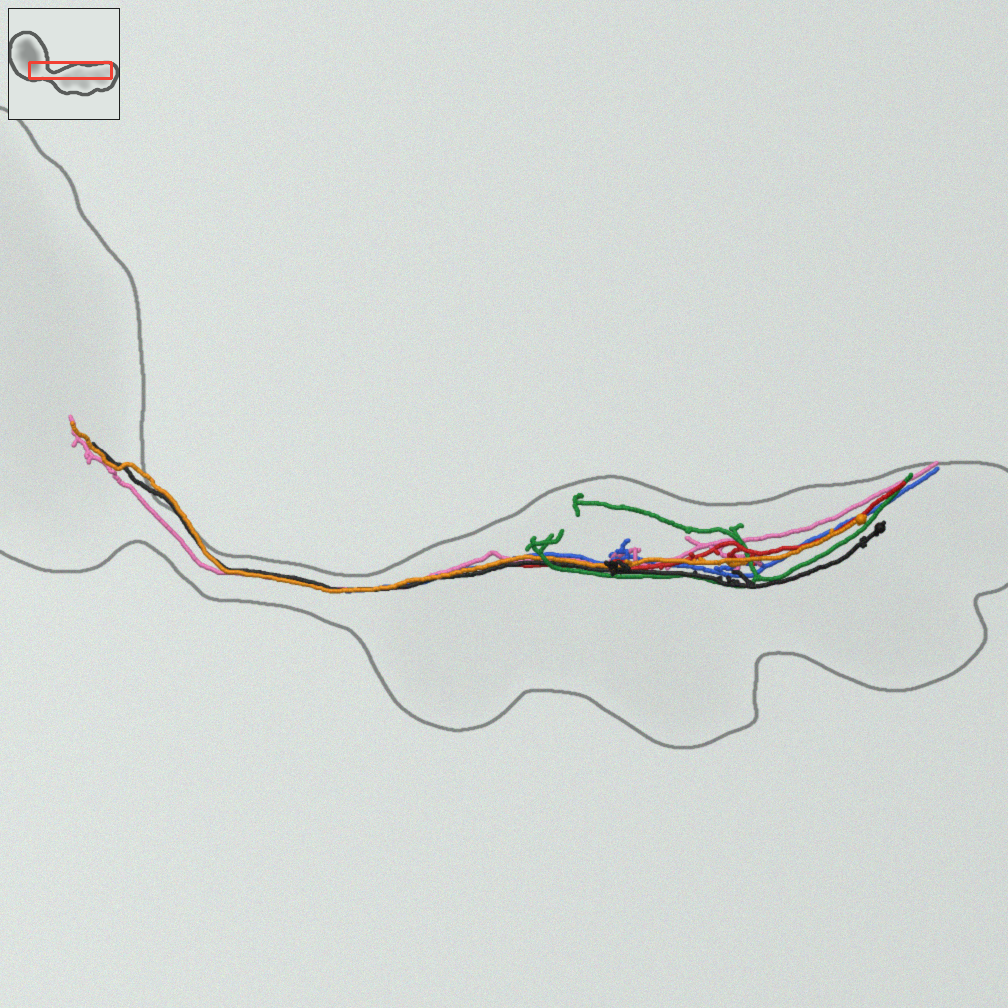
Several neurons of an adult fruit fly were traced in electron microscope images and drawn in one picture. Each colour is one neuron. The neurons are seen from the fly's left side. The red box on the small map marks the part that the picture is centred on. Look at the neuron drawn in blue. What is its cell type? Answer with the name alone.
SApp07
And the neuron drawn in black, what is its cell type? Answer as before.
SApp01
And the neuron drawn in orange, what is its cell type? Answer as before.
SApp08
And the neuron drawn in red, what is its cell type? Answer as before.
SApp05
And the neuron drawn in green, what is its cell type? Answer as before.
SNpp35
